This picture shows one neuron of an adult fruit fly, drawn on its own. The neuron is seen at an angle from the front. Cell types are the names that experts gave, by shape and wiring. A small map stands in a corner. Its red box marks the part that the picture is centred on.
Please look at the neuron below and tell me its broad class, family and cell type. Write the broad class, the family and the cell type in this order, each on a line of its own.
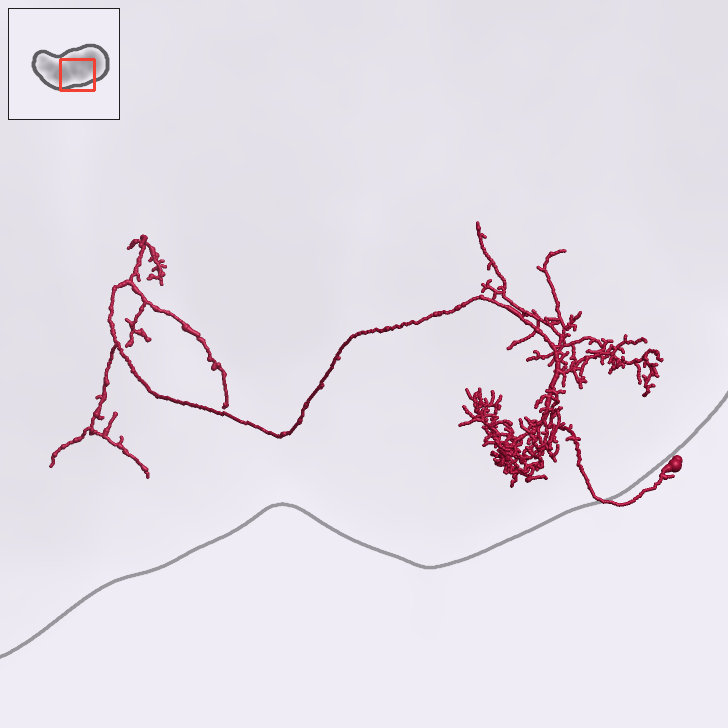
descending neuron
hemilineage MX12
DNg12_e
